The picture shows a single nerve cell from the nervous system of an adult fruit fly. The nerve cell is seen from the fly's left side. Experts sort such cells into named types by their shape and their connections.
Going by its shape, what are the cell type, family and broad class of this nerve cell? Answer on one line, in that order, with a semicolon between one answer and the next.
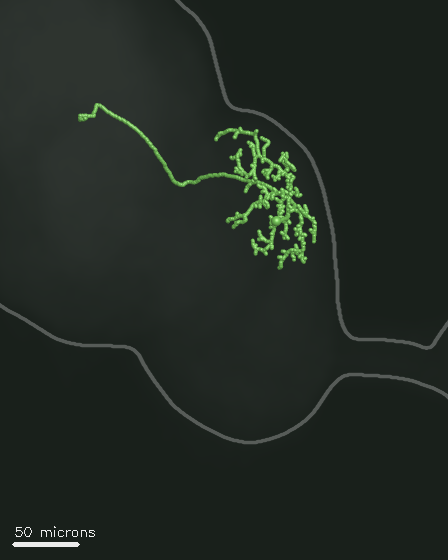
MeTu3a; MeTu; visual projection neuron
